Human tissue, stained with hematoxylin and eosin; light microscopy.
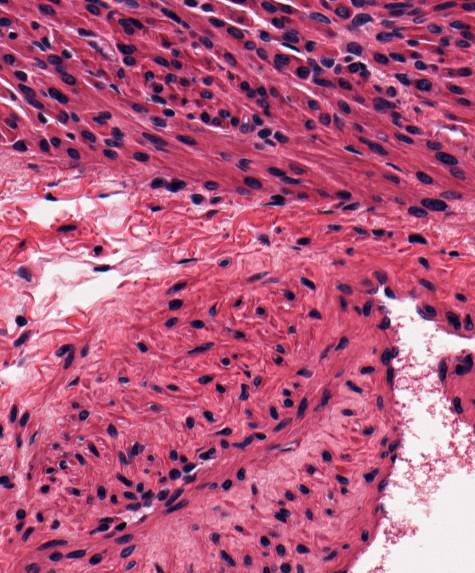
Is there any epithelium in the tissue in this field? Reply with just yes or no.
No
